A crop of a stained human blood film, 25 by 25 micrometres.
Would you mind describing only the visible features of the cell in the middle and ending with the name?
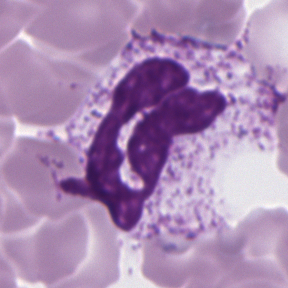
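The nucleus forms a curved, folded band wrapped around a pale gap at the centre of the cell. At the lower left, a small blunt knob of nucleus projects outward. Its chromatin stains dense and deep purple throughout. The cytoplasm is abundant and very pale. This is a segmented neutrophil.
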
